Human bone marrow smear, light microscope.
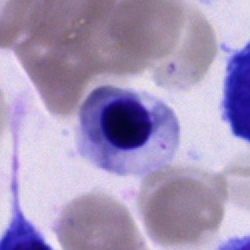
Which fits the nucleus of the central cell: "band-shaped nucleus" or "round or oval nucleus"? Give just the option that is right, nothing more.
Round or oval nucleus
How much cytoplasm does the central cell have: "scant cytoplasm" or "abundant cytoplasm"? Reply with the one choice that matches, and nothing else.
Abundant cytoplasm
